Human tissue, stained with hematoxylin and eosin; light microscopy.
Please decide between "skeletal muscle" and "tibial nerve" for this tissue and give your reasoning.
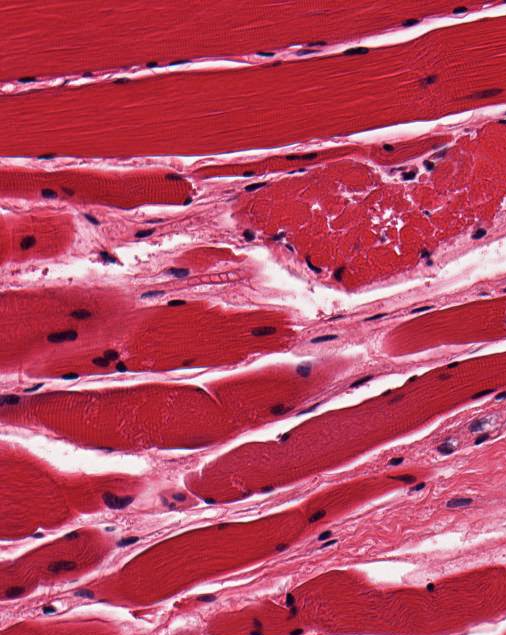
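This is skeletal muscle. Long muscle fibres run roughly parallel across the field from left to right, their flattened, elongated nuclei lying at the fibre edges. Between the fibres is loose pale pink connective tissue with scattered small dark spindle-shaped nuclei. At upper right, one fibre cut more obliquely shows irregular clefts in its cytoplasm.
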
